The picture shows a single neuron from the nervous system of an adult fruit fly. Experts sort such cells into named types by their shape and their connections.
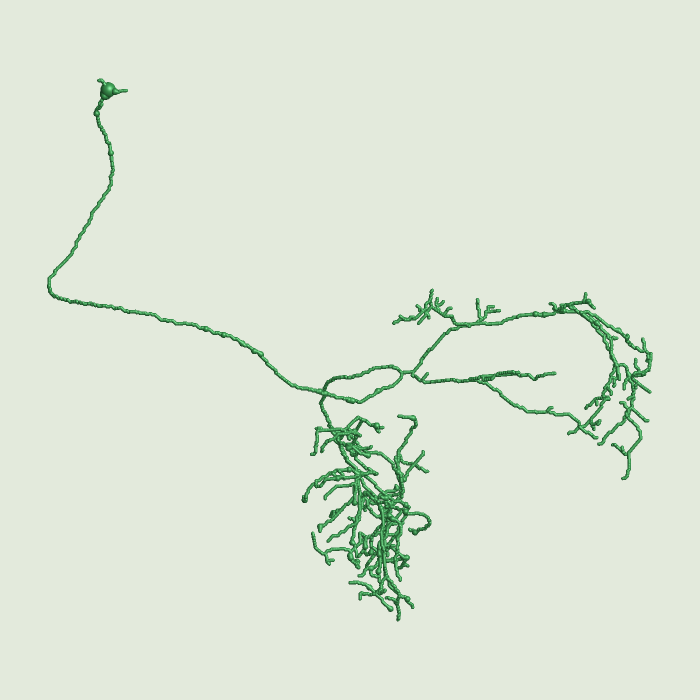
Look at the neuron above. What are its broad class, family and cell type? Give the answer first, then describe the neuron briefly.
It is a central-brain intrinsic neuron. Its family is hemilineage LALv1_dorsal. The cell type is FB5M. The cell body is at the upper left of the picture. The picture shows dozens of branch ends.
